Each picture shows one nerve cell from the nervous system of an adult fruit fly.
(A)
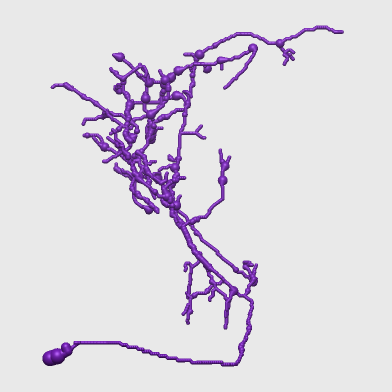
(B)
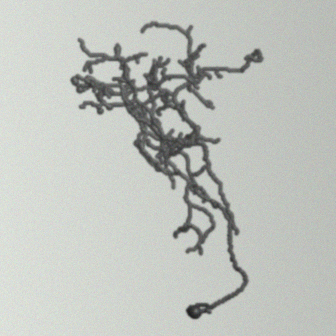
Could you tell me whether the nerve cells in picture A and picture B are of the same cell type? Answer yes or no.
yes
